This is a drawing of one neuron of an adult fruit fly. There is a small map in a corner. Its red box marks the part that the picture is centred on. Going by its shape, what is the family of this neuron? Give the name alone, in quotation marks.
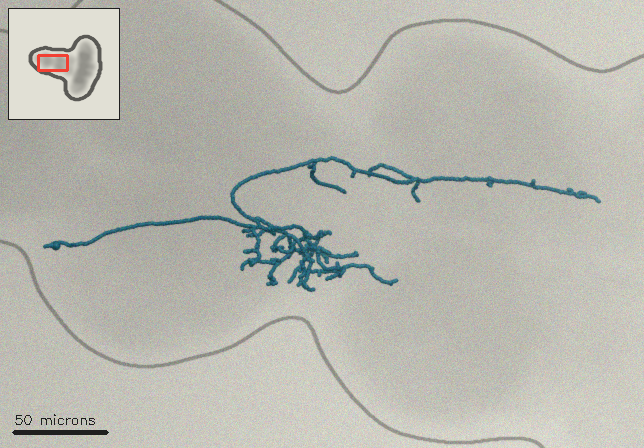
"hemilineage 07B"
